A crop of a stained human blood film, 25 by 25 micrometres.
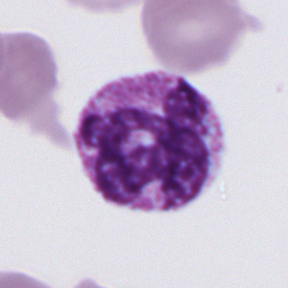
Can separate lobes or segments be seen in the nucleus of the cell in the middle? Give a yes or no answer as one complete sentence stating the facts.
Yes, the nucleus has been split into separate lobes or segments.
